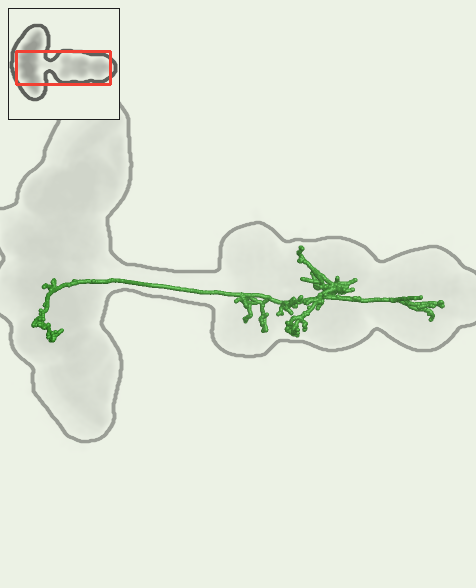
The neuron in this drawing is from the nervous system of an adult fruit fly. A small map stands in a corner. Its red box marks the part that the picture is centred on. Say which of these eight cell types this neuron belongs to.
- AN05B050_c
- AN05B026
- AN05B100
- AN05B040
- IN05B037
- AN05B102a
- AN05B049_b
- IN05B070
AN05B050_c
